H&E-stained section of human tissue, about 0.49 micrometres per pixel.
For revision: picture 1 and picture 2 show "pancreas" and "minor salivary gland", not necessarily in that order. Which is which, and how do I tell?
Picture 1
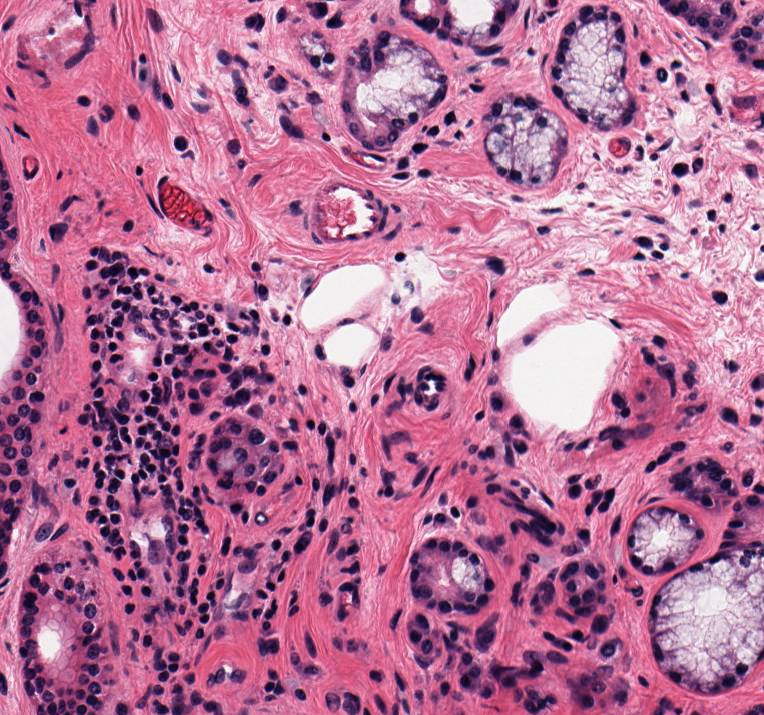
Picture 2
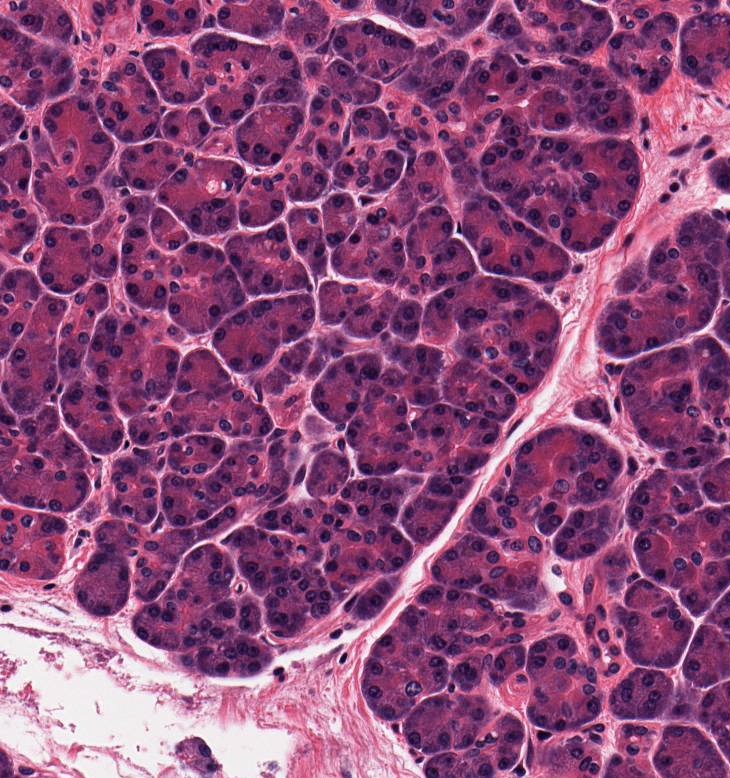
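The minor salivary gland is in picture 1, the pancreas in picture 2. Rounded mucous acini with pale grey-blue foamy cytoplasm occupy the upper right and lower right of picture 1; their small, dark nuclei are pressed flat against the base of the acini. Dense pink collagen in wavy bundles forms the stroma between the glands. In the pancreas, a band of pink fibrous connective tissue runs diagonally from upper right toward lower centre, separating lobules of closely packed, rounded acini. These acinar cells have purple basal and pink apical cytoplasm, with round, dark nuclei toward the base.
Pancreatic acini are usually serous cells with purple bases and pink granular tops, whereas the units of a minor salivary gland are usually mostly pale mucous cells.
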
